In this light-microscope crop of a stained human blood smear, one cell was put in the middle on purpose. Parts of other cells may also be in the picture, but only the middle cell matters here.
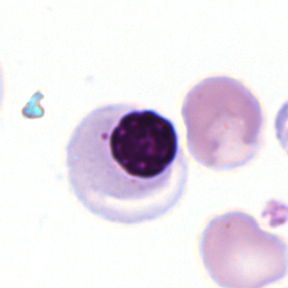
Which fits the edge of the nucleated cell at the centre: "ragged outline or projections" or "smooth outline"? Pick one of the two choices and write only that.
Smooth outline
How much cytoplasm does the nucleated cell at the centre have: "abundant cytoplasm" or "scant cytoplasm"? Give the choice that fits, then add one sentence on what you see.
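Abundant cytoplasm. The cytoplasm is abundant, covering a much larger area than the nucleus.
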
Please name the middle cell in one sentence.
The cell around which this crop is centred is a normoblast.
